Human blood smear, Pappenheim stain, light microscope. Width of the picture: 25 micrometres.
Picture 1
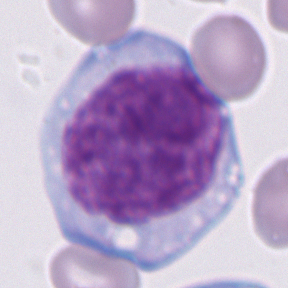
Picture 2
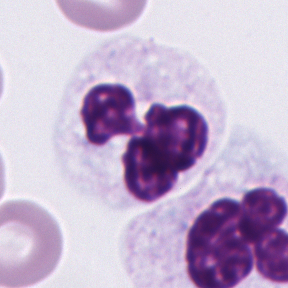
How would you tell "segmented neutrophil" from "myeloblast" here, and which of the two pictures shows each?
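The myeloblast is in picture 1 and the segmented neutrophil in picture 2. Outline: the myeloblast is angular, with several fairly straight edges meeting at corners, whereas the segmented neutrophil is round with a smooth outline. Cytoplasm: pale blue in the myeloblast; plentiful and very pale in the segmented neutrophil.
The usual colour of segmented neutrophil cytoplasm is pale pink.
Granules: none can be seen in the myeloblast, while the segmented neutrophil holds fine, faint granules.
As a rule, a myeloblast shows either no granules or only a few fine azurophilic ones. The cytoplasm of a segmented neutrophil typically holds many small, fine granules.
Nucleus: in the segmented neutrophil it is divided into lobes joined by narrow strands, its chromatin is dark purple and coarsely clumped, and no nucleoli can be seen.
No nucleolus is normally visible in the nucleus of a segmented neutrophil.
Surroundings: a red cell presses against the upper right edge of the myeloblast.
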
